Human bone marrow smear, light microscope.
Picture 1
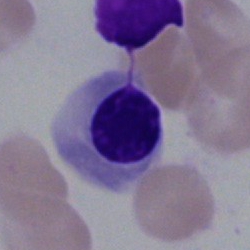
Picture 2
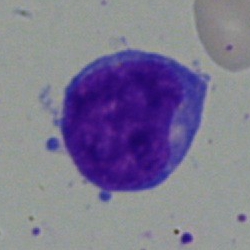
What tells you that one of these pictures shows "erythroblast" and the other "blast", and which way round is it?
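Check one, identity: picture 1 is the erythroblast, picture 2 the blast. Check two, chromatin: dense and darkly stained in the erythroblast, finely mottled with lighter patches among darker areas in the blast.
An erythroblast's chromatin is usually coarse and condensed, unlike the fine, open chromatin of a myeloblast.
Check three, nucleoli: none are visible in the erythroblast.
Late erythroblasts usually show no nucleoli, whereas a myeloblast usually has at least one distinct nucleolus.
Check four, nucleus size: in the blast the nucleus fills most of a roughly round cell.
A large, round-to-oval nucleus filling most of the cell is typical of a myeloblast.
Check five, cytoplasm: the erythroblast's is pale blue and forms a broad rim on the left and lower side of the nucleus, while the blast's rim is widest on the right, with a paler zone there next to the nucleus. Check six, granules: neither cell shows any.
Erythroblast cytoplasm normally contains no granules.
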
